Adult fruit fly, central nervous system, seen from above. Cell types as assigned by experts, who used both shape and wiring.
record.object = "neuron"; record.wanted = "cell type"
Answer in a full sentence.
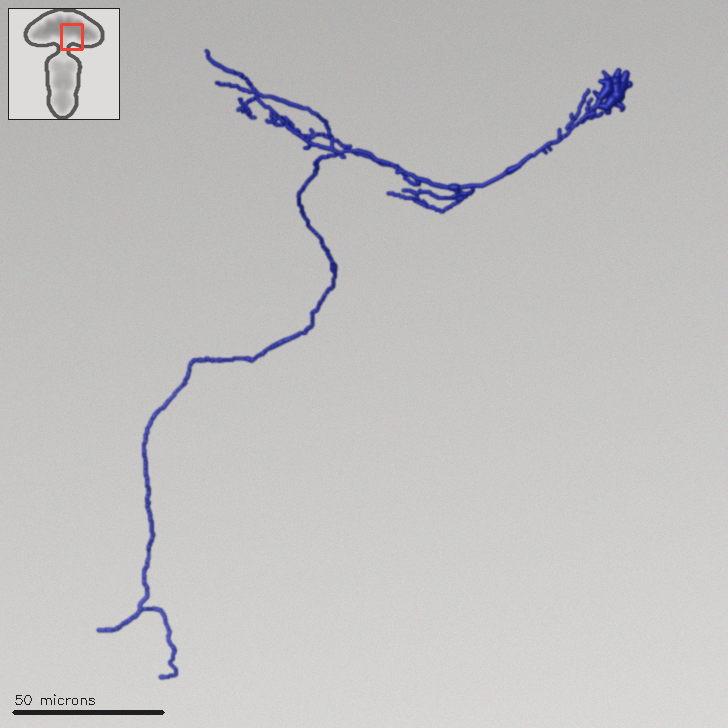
The cell type is DNES3.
